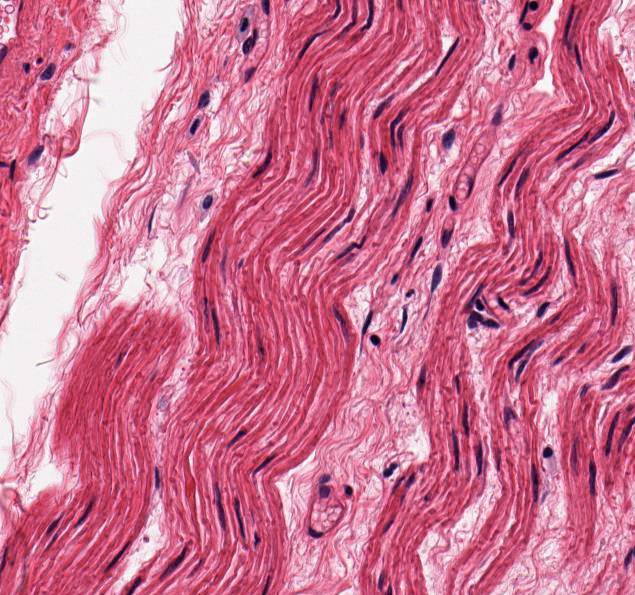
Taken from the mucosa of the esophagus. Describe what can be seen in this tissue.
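What you've got here is several bundles of fibres lying side by side, running broadly from top to bottom. Inside each bundle the fibres follow a regular wavy, zigzag course, and the bundles take a deep pink-red stain. The nuclei tucked among the fibres are dark and slender, elongated in line with the fibres.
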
